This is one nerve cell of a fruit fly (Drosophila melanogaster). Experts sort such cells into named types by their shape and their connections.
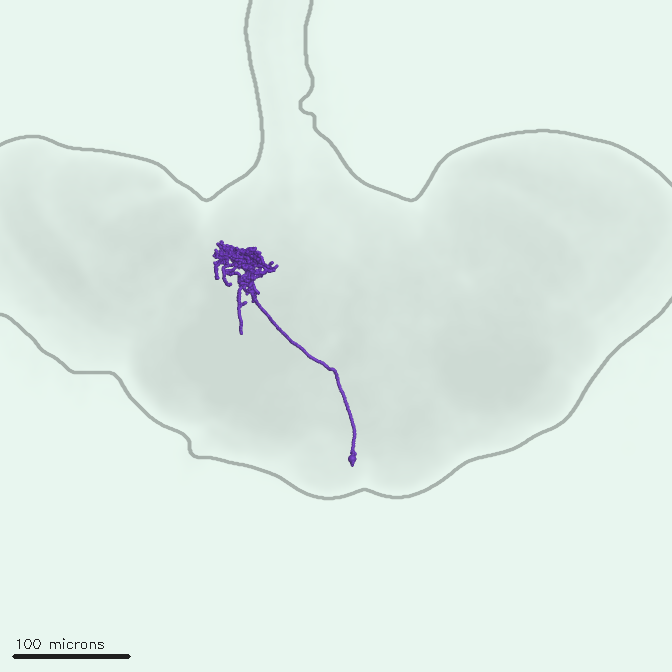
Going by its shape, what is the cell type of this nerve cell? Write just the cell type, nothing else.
WED074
